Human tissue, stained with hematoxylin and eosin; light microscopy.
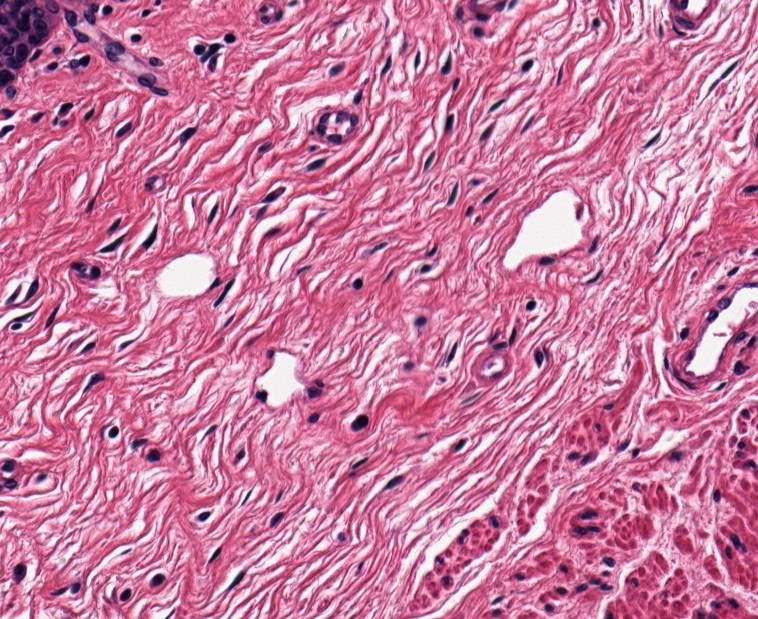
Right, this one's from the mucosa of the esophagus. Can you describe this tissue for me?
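Wavy pink collagen bundles take up most of the field, the majority running diagonally from lower left to upper right. Between them lie sparse, slender, spindle-shaped nuclei. Then, in the lower right corner, there are bundles of smooth muscle cut across.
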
